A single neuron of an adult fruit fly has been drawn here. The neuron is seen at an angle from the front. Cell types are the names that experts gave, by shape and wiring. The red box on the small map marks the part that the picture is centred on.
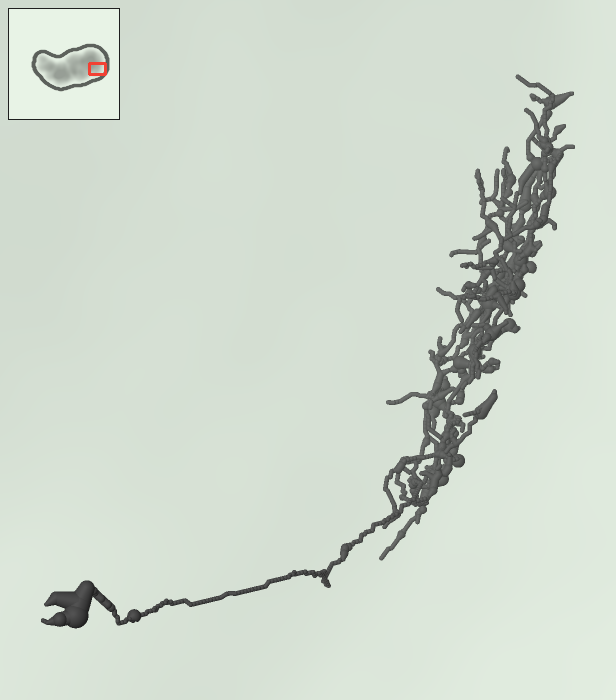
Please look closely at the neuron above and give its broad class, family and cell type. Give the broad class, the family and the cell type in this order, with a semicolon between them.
optic-lobe intrinsic neuron; Cm; Cm11a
